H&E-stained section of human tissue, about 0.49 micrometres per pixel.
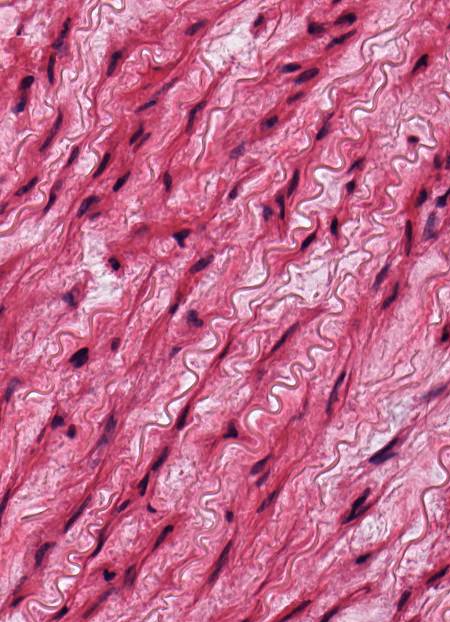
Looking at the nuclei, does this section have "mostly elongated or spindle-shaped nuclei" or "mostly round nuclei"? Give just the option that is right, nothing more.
Mostly elongated or spindle-shaped nuclei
